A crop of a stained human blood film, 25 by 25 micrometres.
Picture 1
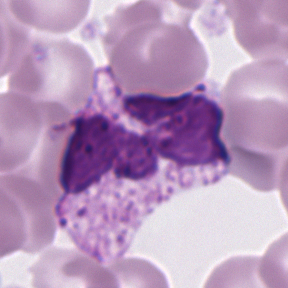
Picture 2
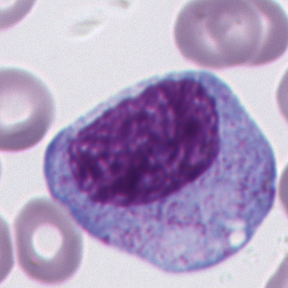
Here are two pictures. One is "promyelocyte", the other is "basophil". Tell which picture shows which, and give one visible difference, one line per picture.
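The cell in picture 1 is a basophil. The nucleus is folded into two broad lobes lying side by side across the upper half of the cell.
The cell in picture 2 is a promyelocyte. The nucleus is oval, without an indentation or lobes.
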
